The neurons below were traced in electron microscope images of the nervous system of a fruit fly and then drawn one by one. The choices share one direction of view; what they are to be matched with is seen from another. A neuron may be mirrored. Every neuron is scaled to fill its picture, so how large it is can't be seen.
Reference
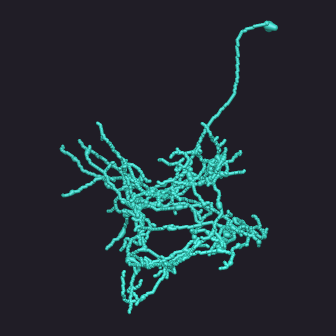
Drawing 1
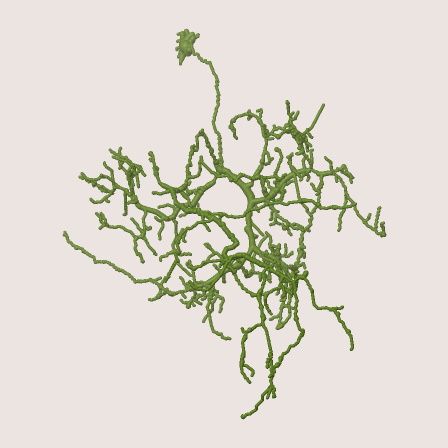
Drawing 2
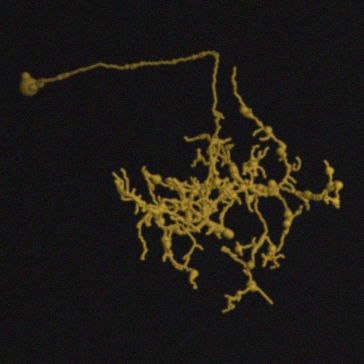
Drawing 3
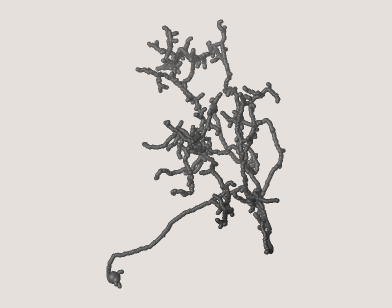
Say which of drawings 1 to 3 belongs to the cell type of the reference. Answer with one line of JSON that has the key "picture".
{"picture": 3}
